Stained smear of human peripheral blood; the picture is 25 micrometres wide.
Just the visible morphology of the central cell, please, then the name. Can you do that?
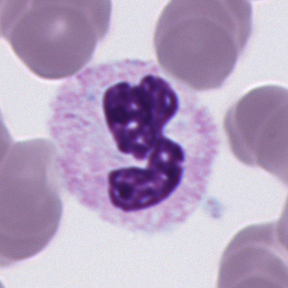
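First, no nucleoli are visible in the nucleus. Second, the cytoplasm is plentiful and pale pink. Third, fine pinkish-lilac granules are scattered evenly through it. Fourth, no vacuoles appear in the cytoplasm. The cell is a segmented neutrophil.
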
